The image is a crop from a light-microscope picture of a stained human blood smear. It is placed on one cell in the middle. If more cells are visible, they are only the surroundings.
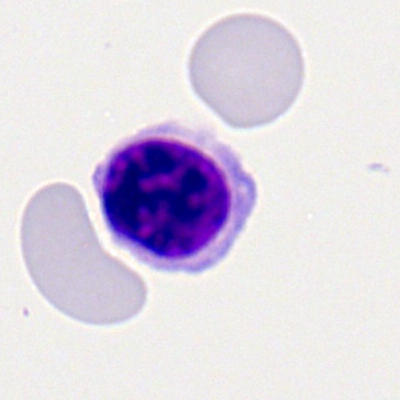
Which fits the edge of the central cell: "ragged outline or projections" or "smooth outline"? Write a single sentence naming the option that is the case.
A rough edge runs around this cell.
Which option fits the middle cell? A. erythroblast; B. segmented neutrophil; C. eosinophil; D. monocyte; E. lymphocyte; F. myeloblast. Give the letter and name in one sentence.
The correct option, E, names the middle cell as a lymphocyte.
